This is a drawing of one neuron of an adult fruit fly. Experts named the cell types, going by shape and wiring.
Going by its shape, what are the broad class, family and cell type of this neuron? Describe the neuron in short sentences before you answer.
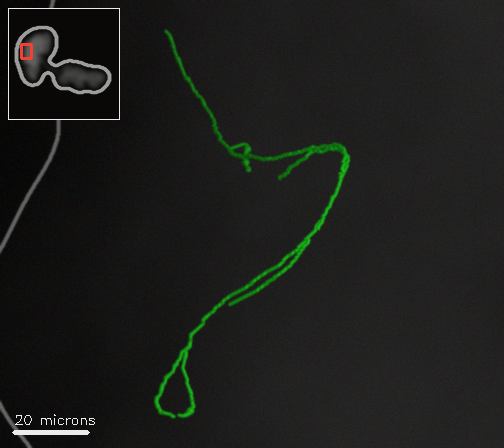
It lies in the brain. No cell body is drawn. It has a dozen or fewer branch ends. This is a sensory neuron entering the brain. The name of its family is class olfactory. It is of cell type ORN_VM4.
